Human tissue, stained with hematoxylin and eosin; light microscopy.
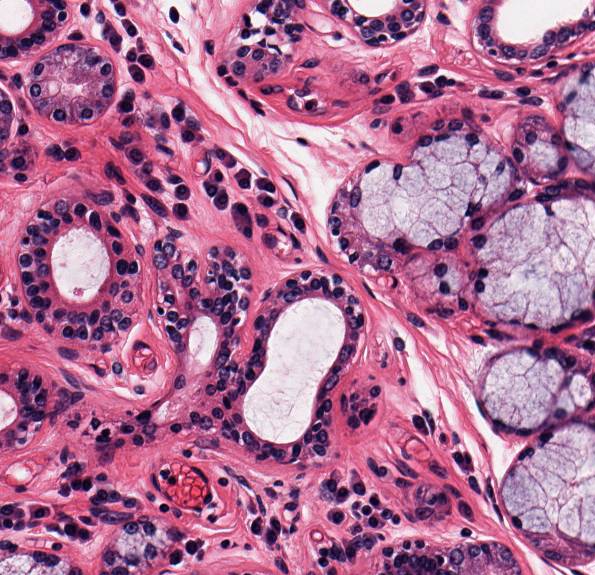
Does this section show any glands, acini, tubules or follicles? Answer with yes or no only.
Yes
